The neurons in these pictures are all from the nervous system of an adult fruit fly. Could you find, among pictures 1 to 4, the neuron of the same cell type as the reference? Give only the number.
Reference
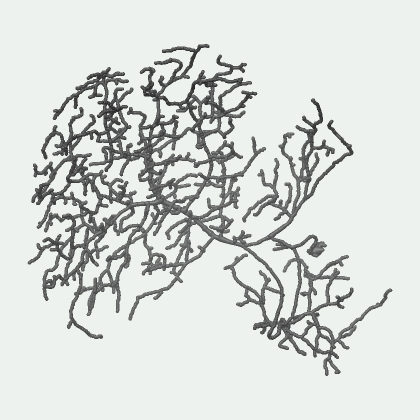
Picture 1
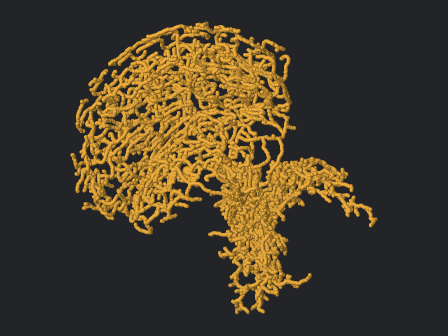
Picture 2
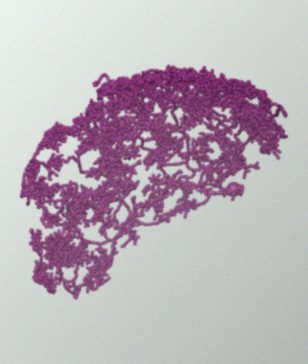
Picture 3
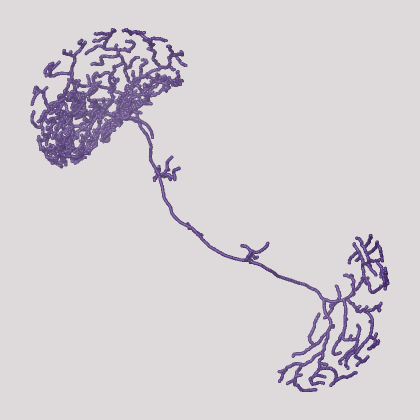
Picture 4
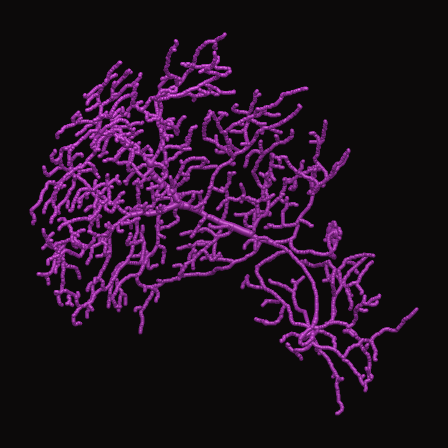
4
